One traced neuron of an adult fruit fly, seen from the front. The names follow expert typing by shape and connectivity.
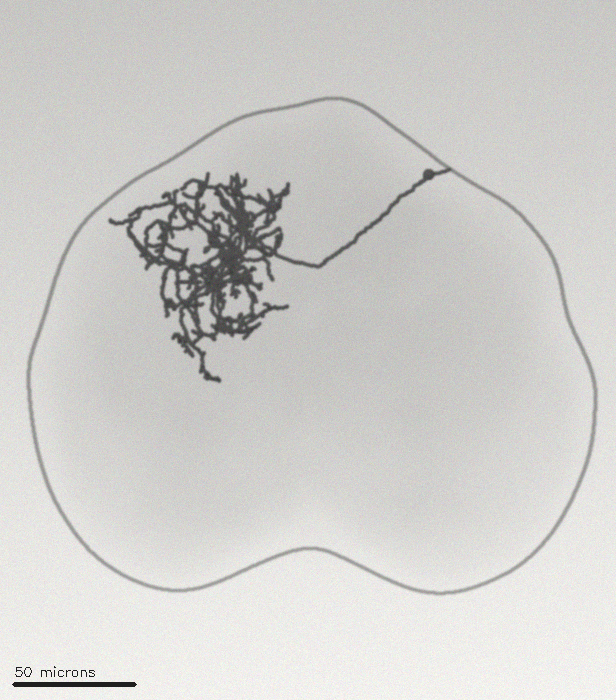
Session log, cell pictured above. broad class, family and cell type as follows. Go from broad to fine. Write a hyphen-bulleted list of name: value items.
- broad class: nerve-cord intrinsic neuron
- family: hemilineage 14A
- cell type: IN14A016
